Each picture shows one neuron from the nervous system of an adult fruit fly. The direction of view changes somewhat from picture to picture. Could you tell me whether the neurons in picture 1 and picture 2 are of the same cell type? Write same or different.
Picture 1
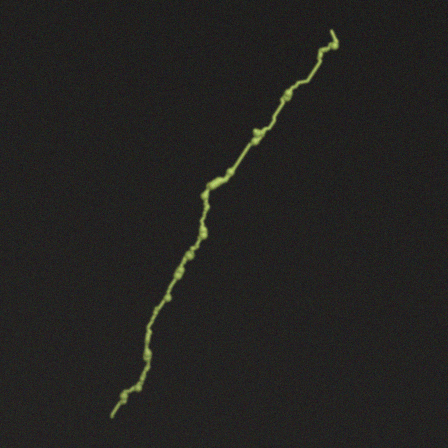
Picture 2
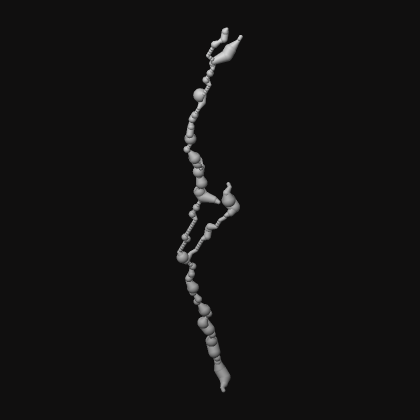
same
